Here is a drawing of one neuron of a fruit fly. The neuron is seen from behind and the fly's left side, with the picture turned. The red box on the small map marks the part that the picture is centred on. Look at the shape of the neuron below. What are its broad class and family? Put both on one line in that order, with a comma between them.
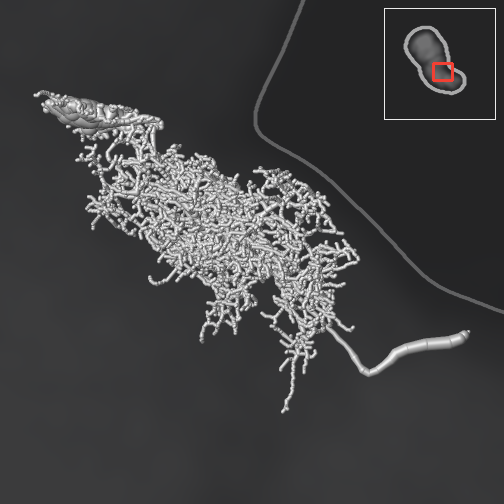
motor neuron of the nerve cord, hemilineage 18X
